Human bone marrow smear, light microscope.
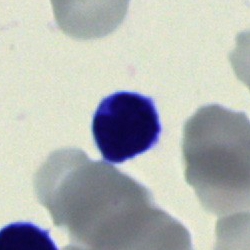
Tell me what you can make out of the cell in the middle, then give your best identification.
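Going through the cell in the middle point by point: the nucleus fills almost the whole cell. Its stain is a dense, nearly uniform dark blue-purple. No nucleoli can be made out within it. No granules are visible anywhere in the cell. This cell is a lymphocyte.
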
